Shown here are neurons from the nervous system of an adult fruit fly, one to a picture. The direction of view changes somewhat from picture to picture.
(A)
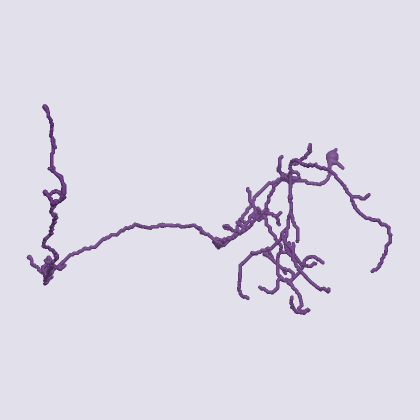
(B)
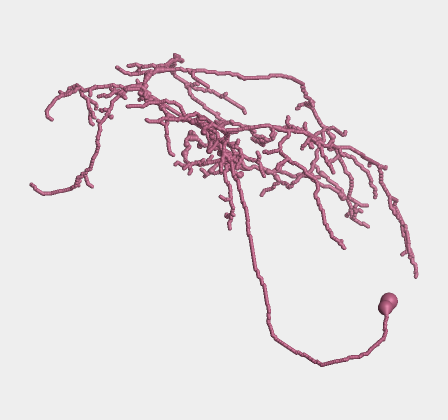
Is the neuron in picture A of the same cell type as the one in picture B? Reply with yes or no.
no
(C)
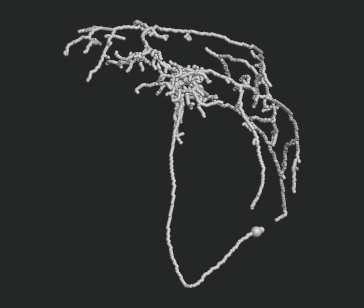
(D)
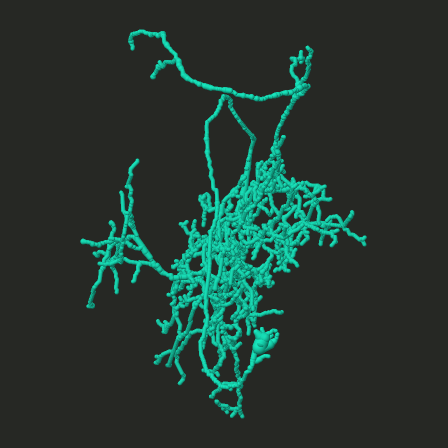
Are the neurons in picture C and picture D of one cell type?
no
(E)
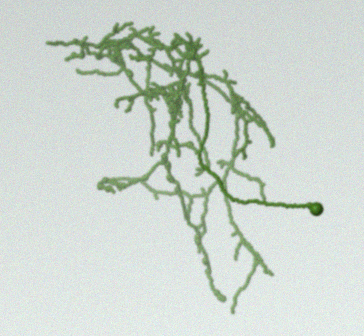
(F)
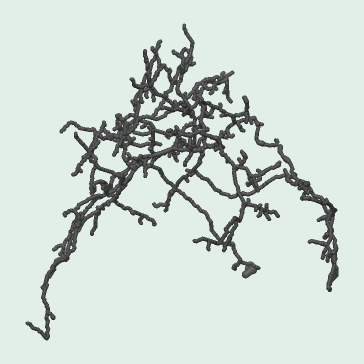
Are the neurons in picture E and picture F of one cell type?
no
